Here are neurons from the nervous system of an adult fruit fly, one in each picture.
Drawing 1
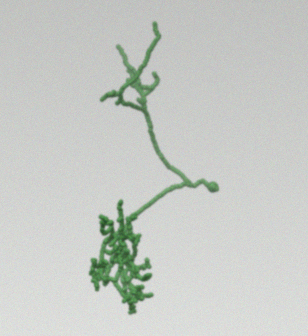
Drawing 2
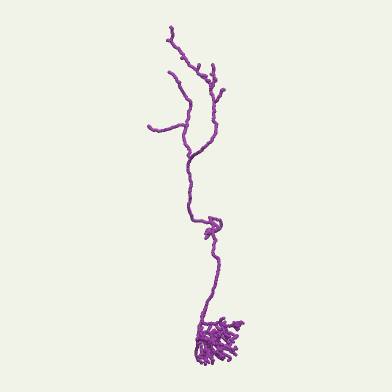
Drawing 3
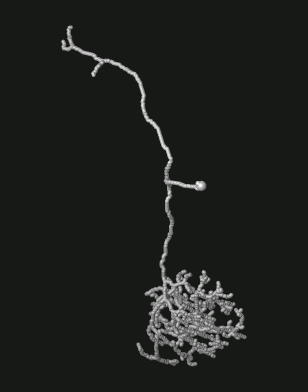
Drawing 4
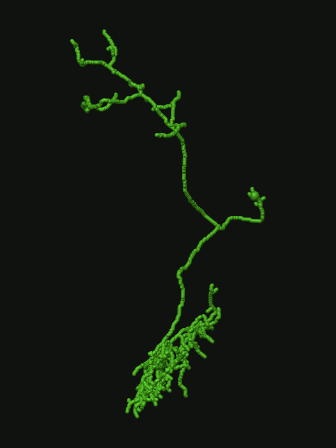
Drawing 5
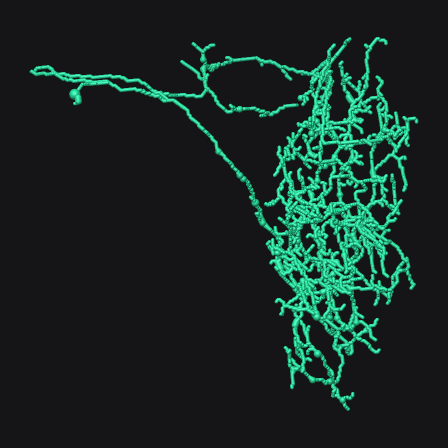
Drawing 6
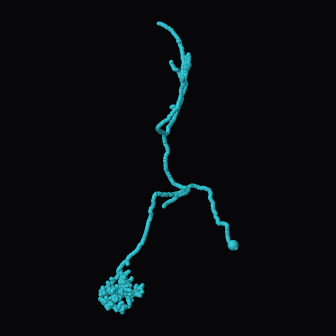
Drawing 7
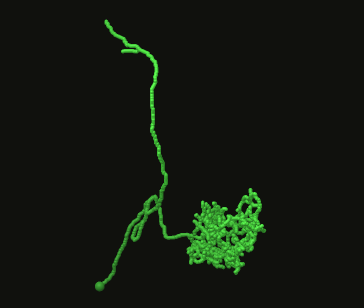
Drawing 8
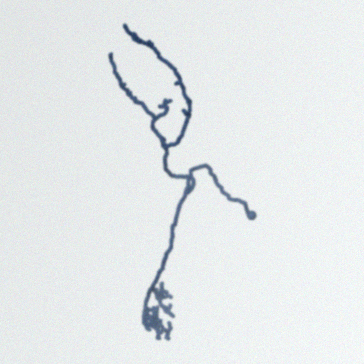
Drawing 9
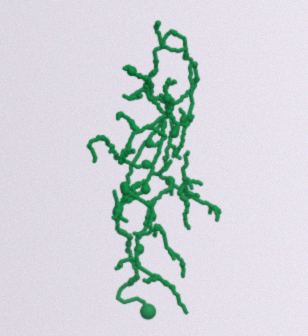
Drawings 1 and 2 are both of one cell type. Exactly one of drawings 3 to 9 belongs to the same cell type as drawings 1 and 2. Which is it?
6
